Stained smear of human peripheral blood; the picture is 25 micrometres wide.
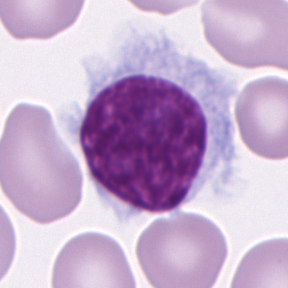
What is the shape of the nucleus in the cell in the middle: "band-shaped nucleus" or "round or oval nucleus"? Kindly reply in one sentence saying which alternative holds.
Compact and round or oval, the nucleus is not drawn out into a band.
